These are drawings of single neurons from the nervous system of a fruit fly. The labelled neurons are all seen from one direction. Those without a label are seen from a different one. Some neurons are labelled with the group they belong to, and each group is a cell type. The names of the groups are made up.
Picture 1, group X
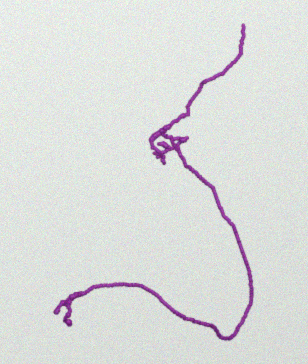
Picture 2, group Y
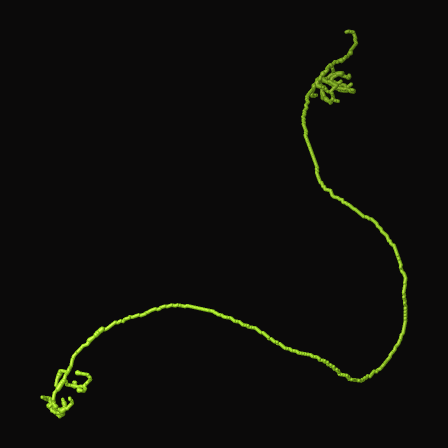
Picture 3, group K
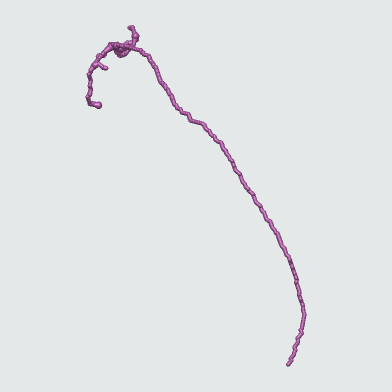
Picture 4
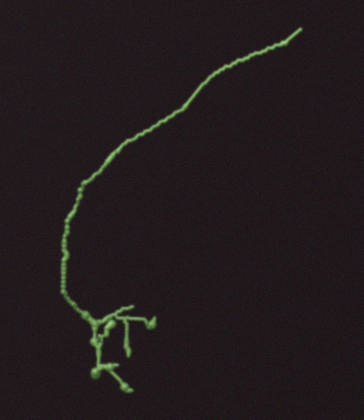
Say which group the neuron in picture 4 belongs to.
group K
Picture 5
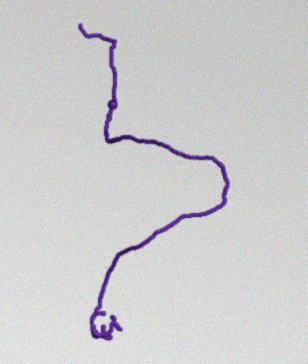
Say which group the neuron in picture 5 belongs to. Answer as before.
group X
